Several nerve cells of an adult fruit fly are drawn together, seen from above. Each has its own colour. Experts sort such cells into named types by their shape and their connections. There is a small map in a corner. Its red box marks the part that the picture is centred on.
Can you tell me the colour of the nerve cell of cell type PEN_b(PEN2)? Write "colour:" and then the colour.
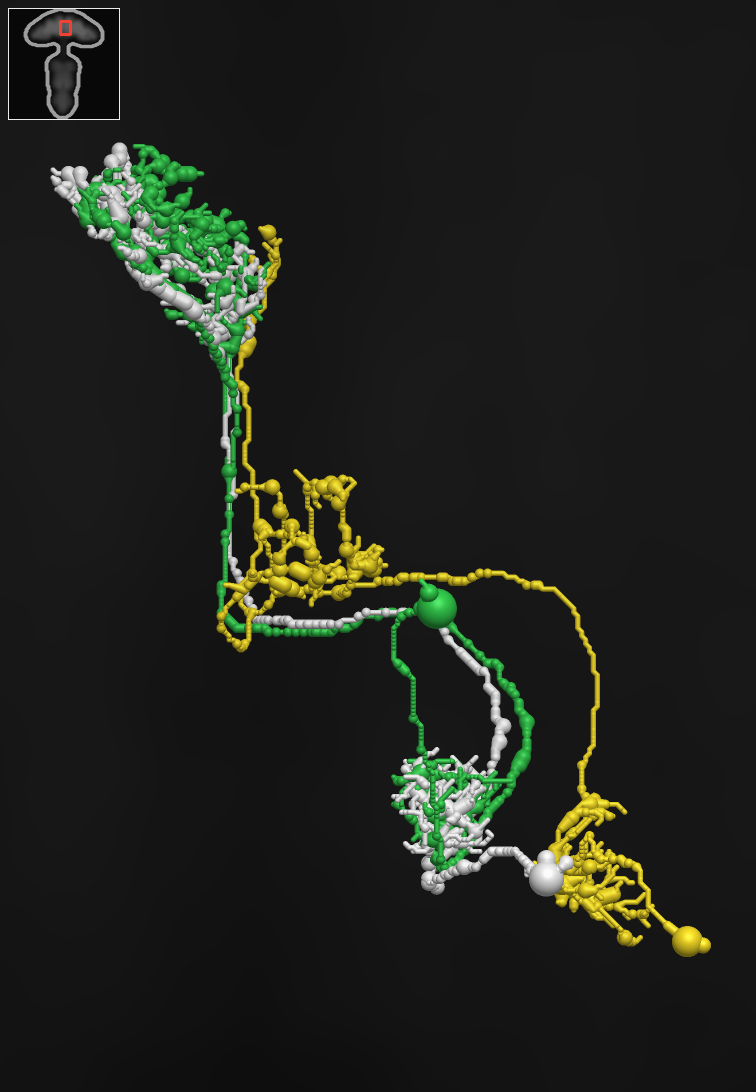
colour: white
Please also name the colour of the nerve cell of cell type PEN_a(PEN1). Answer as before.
colour: green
